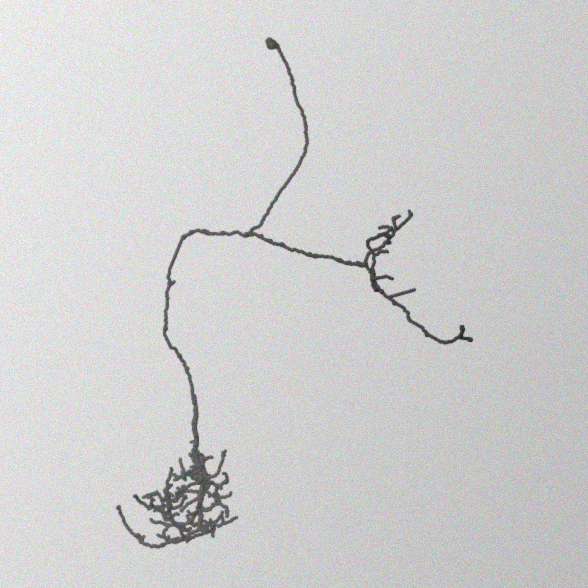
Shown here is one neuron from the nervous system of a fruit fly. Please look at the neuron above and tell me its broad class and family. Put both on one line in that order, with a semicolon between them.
visual projection neuron; hemilineage VPNd1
